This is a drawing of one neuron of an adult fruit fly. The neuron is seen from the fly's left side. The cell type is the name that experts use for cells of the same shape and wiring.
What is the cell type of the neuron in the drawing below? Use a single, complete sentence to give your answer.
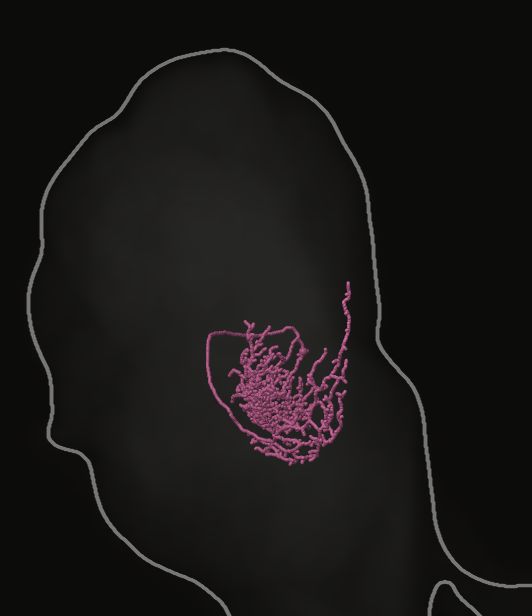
The cell type MeLo10 includes this neuron.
